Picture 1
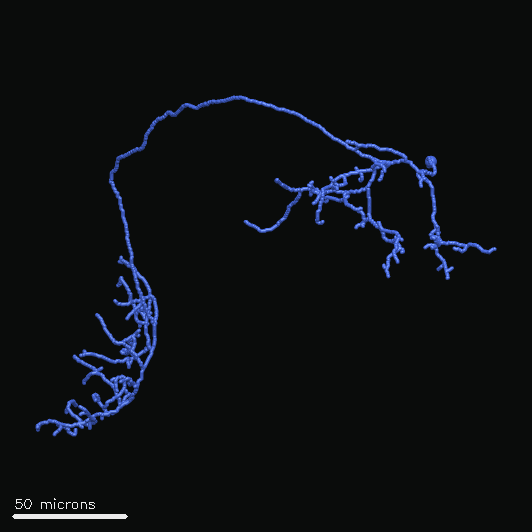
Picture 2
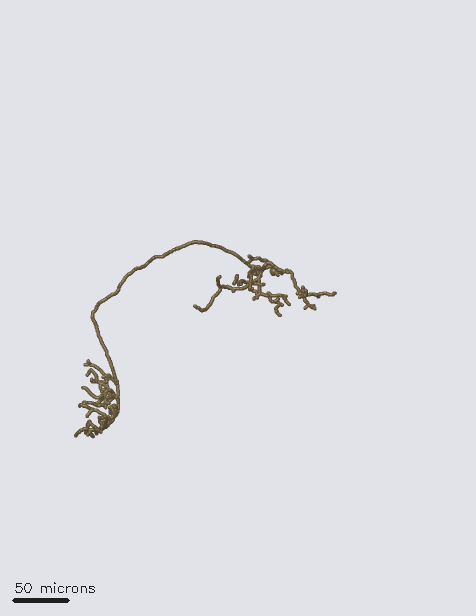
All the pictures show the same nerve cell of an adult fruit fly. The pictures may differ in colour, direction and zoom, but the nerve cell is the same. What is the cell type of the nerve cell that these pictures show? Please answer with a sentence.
The cell type is LoVC28.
